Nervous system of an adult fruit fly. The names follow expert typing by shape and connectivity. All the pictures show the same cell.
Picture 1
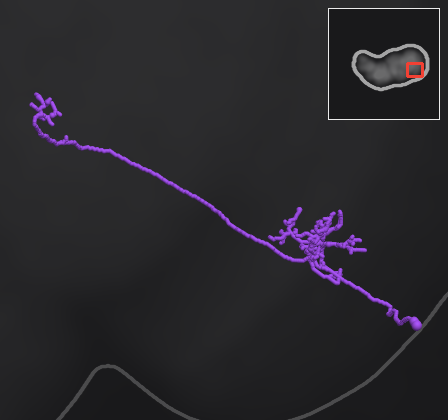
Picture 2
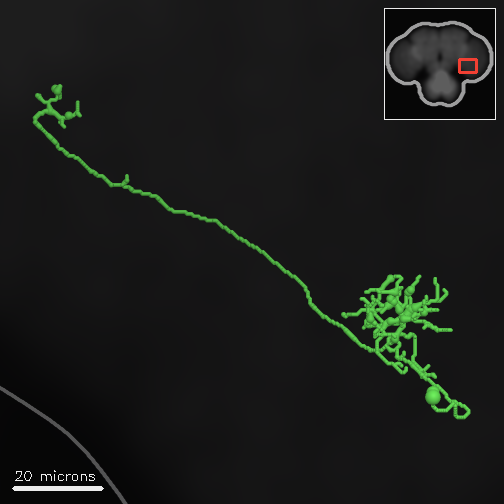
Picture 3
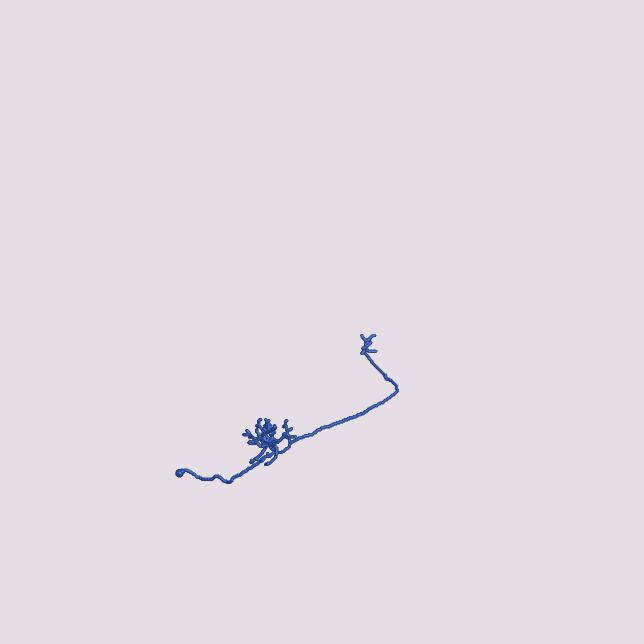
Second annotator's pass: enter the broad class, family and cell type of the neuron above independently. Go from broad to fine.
optic-lobe intrinsic neuron; Tm; Tm5b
